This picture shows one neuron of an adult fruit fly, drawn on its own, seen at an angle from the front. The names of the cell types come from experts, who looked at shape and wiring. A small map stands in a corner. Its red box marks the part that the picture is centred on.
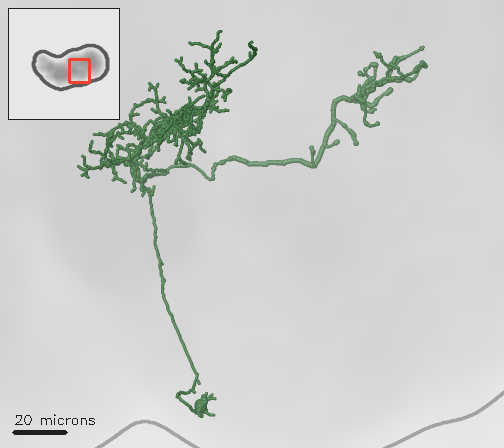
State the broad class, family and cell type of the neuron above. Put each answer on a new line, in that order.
central-brain intrinsic neuron
hemilineage LB6
CB0164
